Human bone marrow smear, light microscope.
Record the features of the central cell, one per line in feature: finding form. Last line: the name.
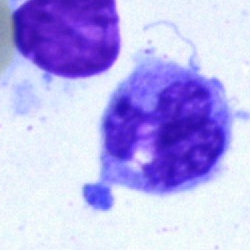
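Nucleus: fills most of the cell
Rim: pale greyish-blue cytoplasm around the nucleus
Edge: irregular, with small bumps
Thread: thin and curling, from the top edge
Answer: monocyte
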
